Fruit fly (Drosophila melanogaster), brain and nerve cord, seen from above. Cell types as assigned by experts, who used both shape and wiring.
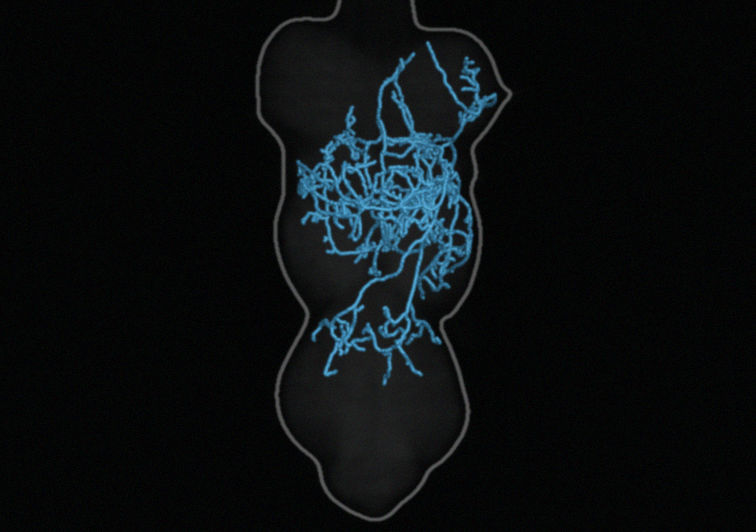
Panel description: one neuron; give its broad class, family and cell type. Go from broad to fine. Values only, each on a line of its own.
ascending neuron
hemilineage 27X
vMS16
